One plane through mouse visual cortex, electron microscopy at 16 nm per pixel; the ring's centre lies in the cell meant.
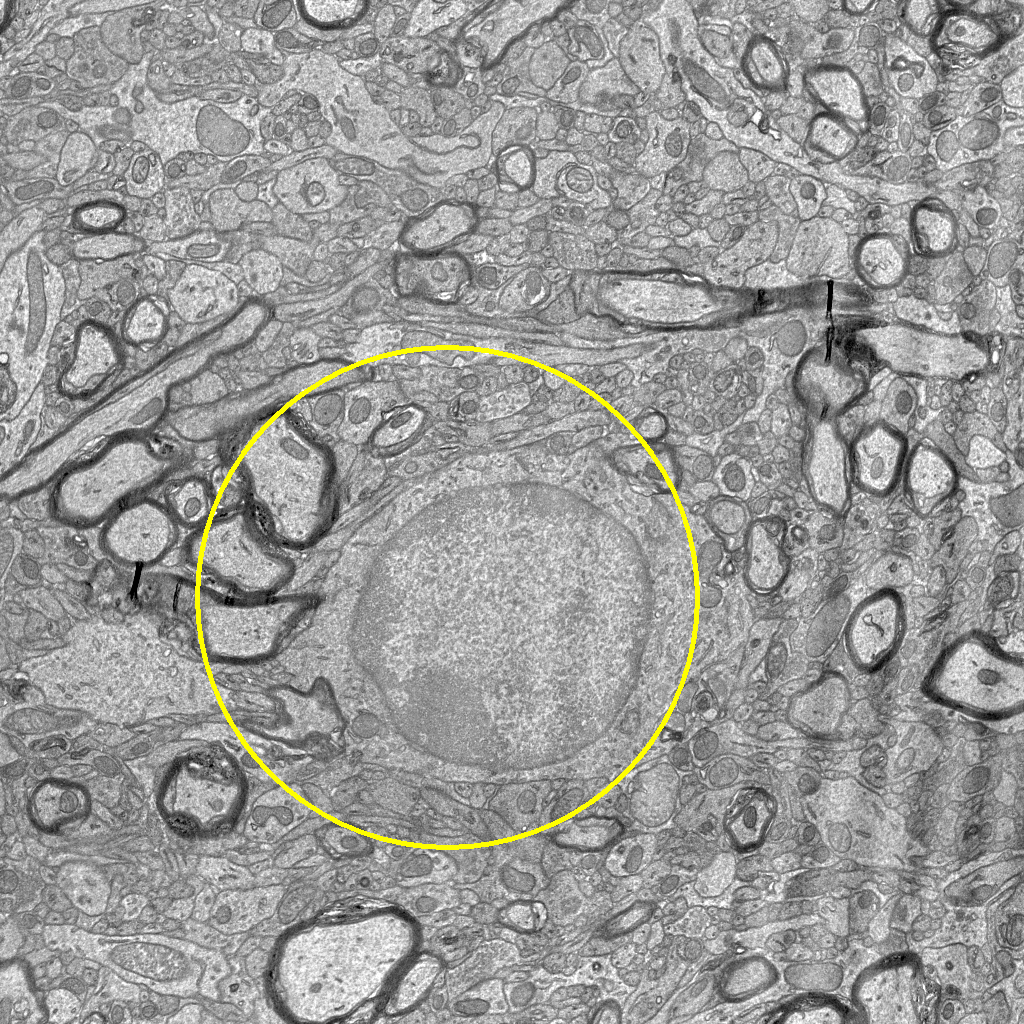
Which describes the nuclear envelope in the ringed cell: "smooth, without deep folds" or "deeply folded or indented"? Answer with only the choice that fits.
Smooth, without deep folds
